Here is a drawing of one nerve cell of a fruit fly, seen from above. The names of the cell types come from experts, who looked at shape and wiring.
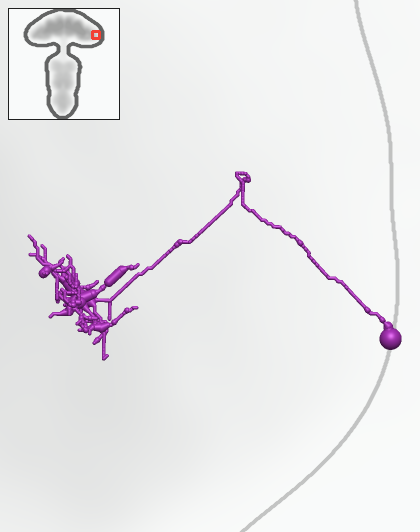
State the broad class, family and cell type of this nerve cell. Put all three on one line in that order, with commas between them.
optic-lobe intrinsic neuron, Dm, Dm8a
